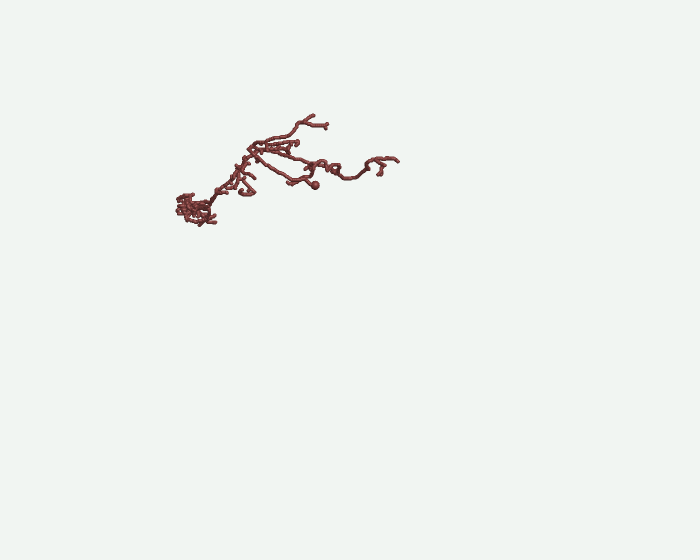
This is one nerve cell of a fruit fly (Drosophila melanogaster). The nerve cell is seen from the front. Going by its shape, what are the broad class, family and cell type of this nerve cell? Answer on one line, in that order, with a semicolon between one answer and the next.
central-brain intrinsic neuron; class DAN; PAM07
